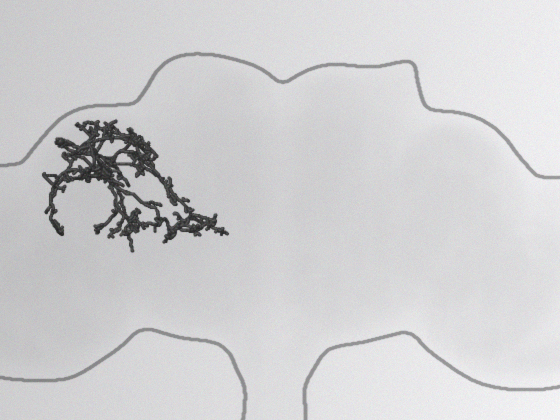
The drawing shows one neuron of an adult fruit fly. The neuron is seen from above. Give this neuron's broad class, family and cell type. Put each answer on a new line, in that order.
central-brain intrinsic neuron
hemilineage VLPl2_medial
AVLP176_d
